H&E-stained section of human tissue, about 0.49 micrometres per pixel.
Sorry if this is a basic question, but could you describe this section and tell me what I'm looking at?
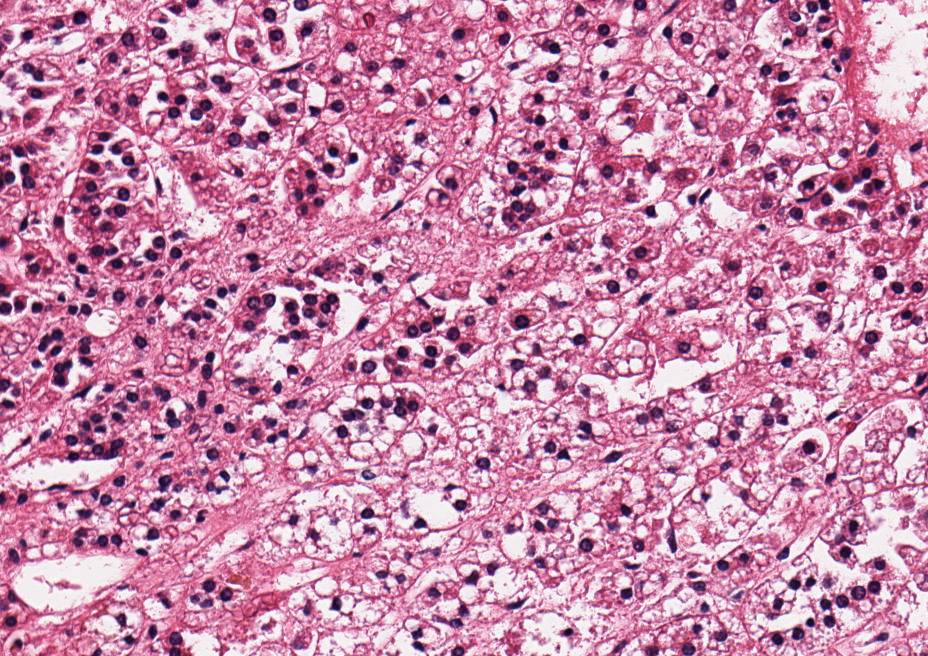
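Small nests of cells fill the field, parted by thin fibrovascular septa. Most have pale, clear to finely vacuolated cytoplasm and small, round, dark, fairly uniform nuclei. Notice how in many nests loosely held cells pull away from the septa, leaving clefts. This is adrenal gland.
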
